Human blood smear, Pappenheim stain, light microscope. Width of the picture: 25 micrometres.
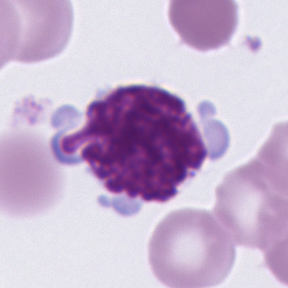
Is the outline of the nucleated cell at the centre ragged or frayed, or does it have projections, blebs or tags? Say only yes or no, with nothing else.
Yes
